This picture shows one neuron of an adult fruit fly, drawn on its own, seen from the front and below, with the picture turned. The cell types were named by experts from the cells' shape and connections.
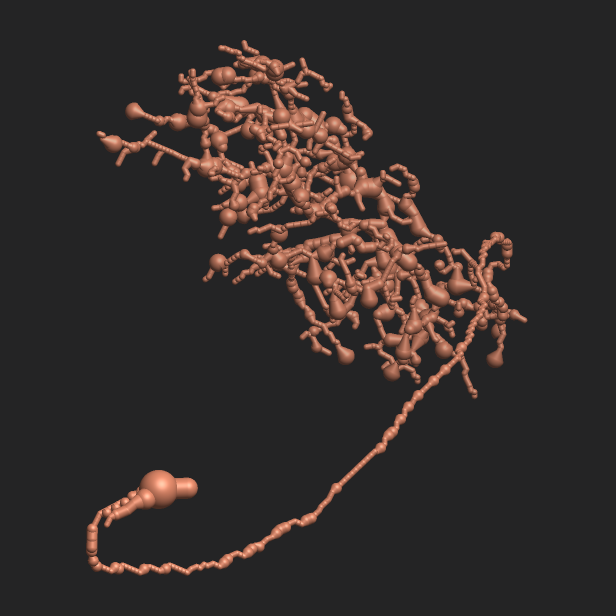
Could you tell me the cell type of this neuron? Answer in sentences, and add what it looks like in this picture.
Its cell type is Li34a. It is an optic-lobe intrinsic neuron. The cell body is at the lower left of the picture. The picture shows dozens of branch ends.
